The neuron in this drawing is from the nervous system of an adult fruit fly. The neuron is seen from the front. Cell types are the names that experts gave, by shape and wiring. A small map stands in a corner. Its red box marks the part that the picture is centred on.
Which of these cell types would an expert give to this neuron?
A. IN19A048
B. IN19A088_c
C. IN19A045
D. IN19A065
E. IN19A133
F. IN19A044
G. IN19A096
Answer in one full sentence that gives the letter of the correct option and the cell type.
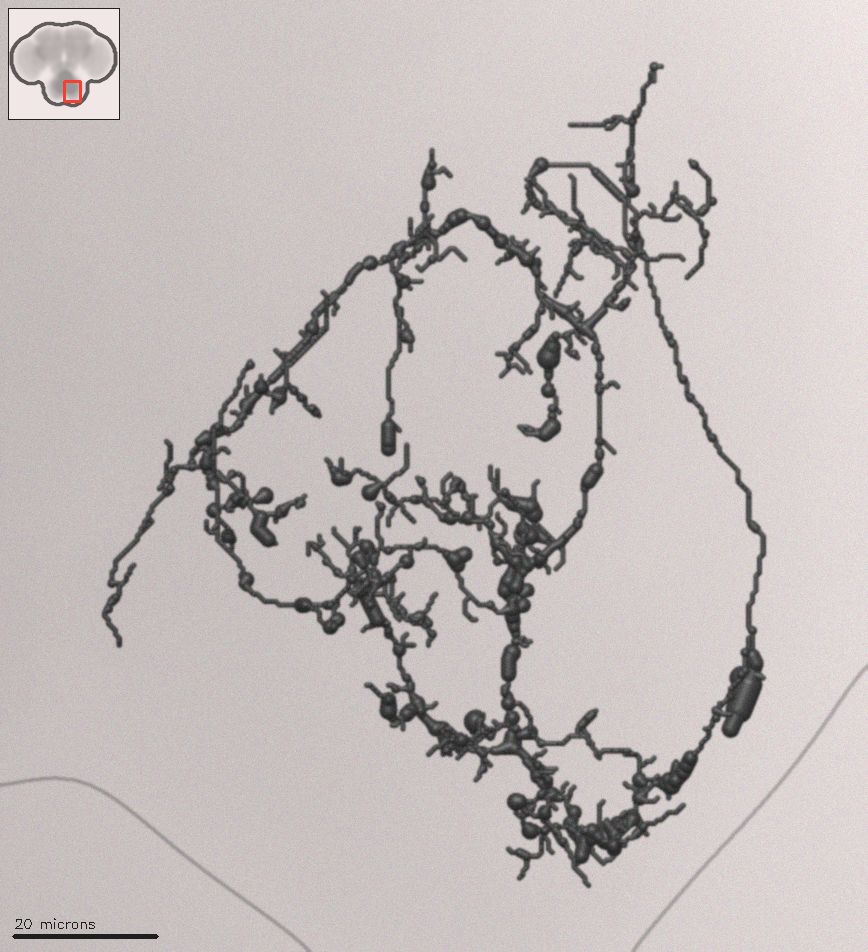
Among the options, A names the cell type of the neuron, namely IN19A048.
